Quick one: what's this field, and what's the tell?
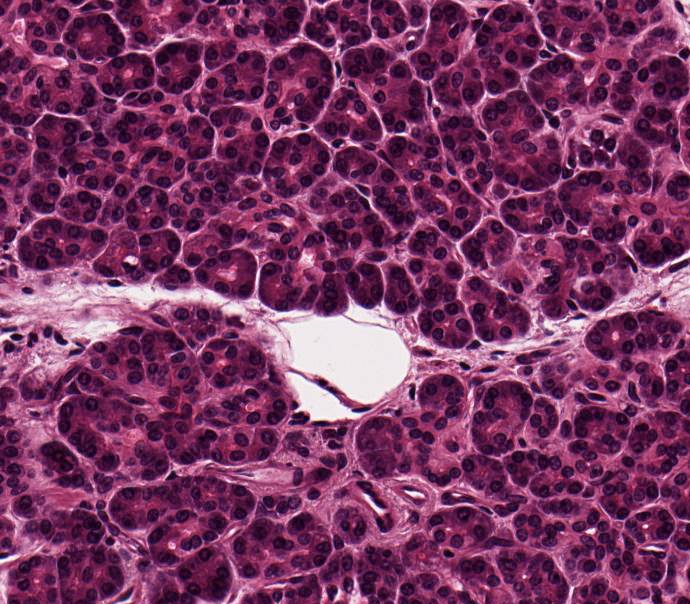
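Mainly, I see exocrine pancreas: closely packed rounded acini fill almost the whole field, above and below a central band. Within that connective tissue band, near the centre, lies a single rounded empty space. The acinar nuclei are round, dark and toward the base of the cells, and the cytoplasm stains deep purple-pink throughout, with no pale, foamy mucous cells.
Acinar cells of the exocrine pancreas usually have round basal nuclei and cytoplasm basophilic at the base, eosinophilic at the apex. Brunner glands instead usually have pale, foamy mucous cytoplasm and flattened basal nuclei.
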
